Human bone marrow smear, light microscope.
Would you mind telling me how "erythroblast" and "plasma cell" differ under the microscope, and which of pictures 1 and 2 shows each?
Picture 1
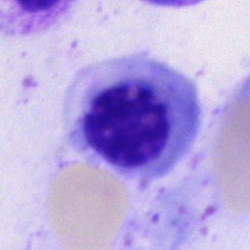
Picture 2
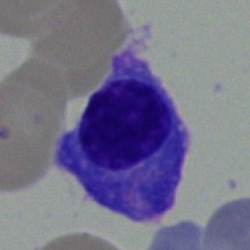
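The first picture shows an erythroblast, the second a plasma cell. The erythroblast has a rounded, smooth outline with no projections from its surface. Its chromatin is dark purple and gathered into coarse clumps, and its cytoplasm holds neither visible granules nor vacuoles. A red cell rests against its lower left edge. The plasma cell, in contrast, has an irregular, angular outline, and a ragged bleb of cytoplasm juts from its top. Its nucleus, dark purple throughout, lies toward the top, leaving the broadest band of cytoplasm beneath it.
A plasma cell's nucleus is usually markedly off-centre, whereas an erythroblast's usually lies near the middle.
The plasma cell's cytoplasm here is deep blue, and no distinct clear vacuoles are seen in it.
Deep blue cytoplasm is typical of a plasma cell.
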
